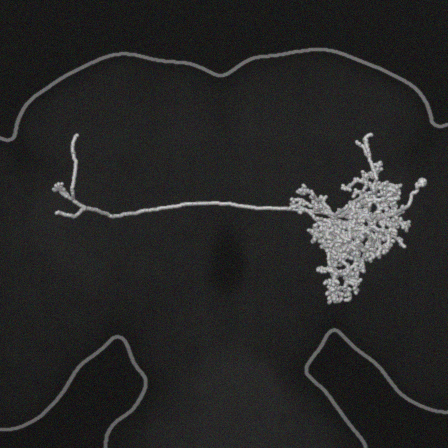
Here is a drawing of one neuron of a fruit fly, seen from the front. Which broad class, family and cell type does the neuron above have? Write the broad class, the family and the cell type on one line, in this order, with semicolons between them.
central-brain intrinsic neuron; hemilineage VLPl&d1_lateral; AVLP259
